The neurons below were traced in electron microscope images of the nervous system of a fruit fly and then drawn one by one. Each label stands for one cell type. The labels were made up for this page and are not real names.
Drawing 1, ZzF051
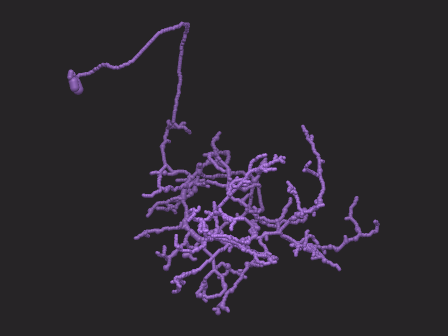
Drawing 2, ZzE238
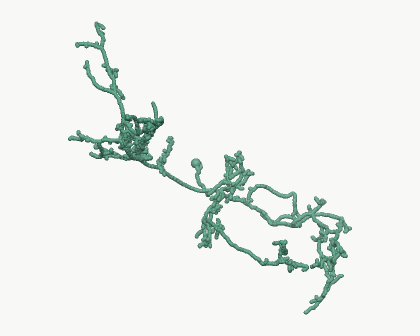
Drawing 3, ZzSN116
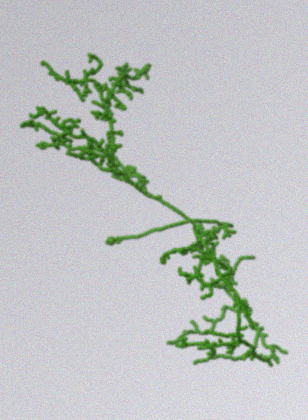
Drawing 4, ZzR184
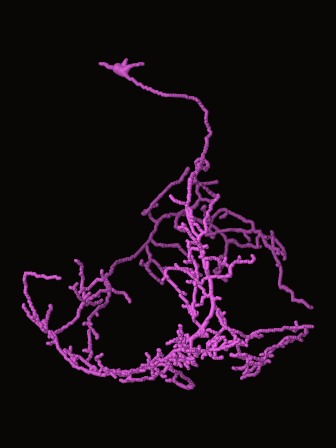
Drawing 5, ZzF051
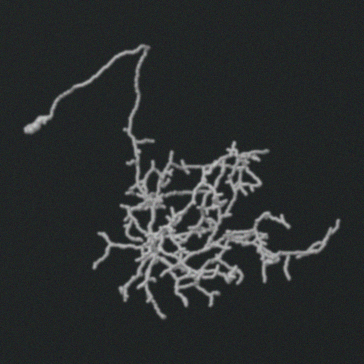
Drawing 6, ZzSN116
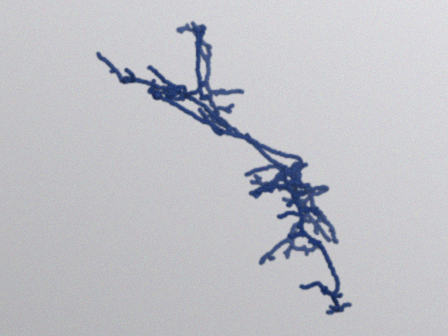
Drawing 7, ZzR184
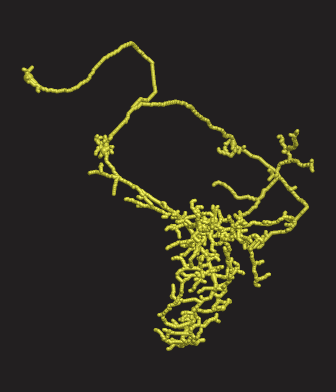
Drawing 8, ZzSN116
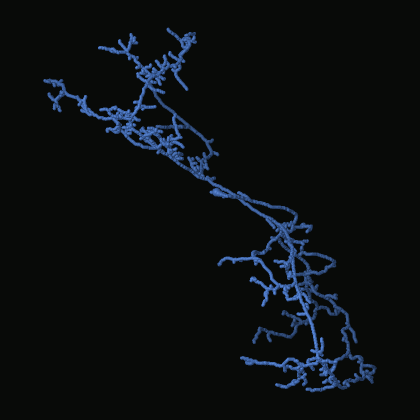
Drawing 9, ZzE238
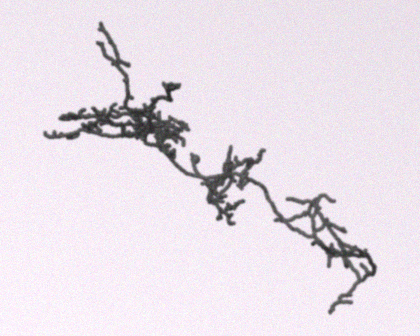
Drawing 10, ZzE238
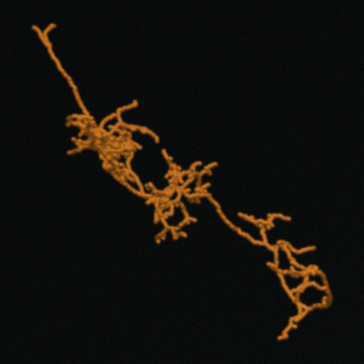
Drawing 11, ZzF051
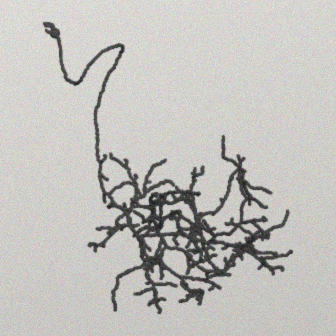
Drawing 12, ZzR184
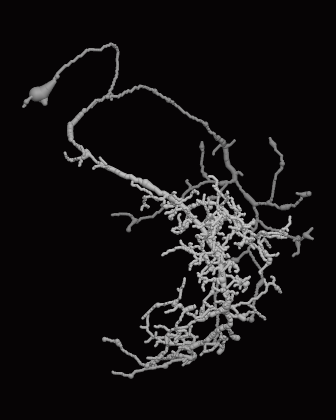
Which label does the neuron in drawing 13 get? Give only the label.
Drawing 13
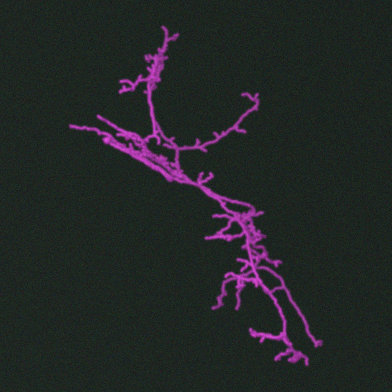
ZzSN116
